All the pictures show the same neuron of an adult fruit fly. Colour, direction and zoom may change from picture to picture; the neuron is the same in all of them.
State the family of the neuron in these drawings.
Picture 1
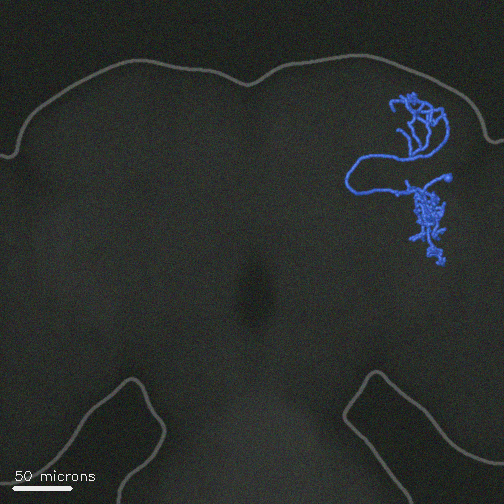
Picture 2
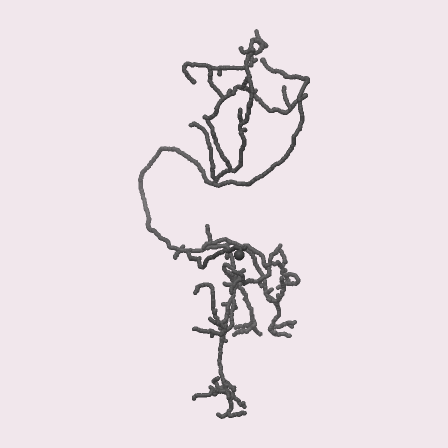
hemilineage VLPl&d1_dorsal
